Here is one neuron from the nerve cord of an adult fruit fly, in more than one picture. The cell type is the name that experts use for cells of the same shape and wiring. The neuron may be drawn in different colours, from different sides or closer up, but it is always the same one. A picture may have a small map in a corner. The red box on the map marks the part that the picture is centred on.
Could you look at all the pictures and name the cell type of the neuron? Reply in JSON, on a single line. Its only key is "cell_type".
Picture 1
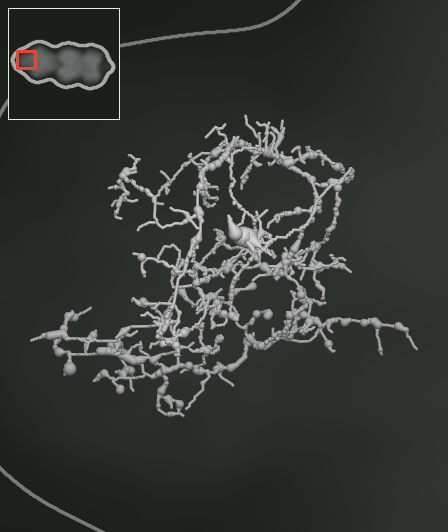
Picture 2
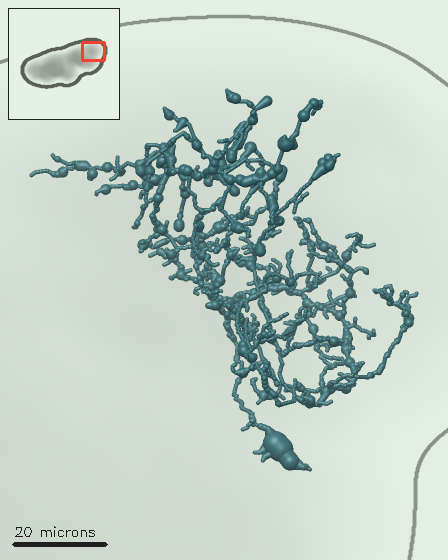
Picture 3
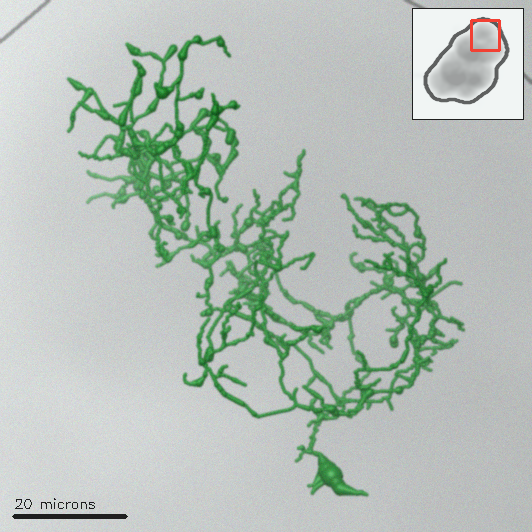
{"cell_type": "EN00B023"}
